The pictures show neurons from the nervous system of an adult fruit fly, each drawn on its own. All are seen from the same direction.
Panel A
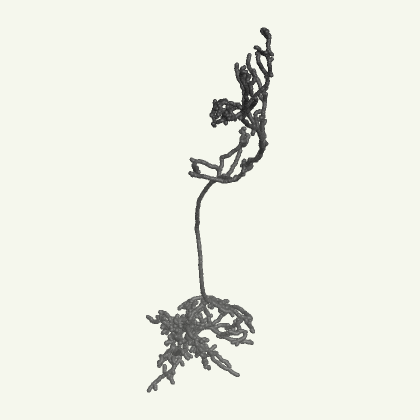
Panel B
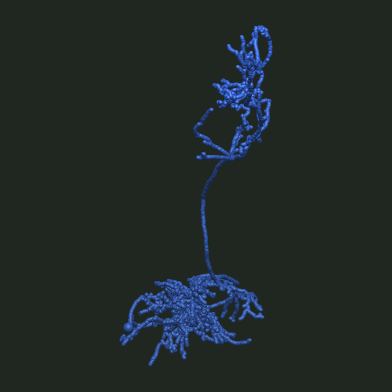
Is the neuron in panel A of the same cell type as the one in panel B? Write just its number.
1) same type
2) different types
1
